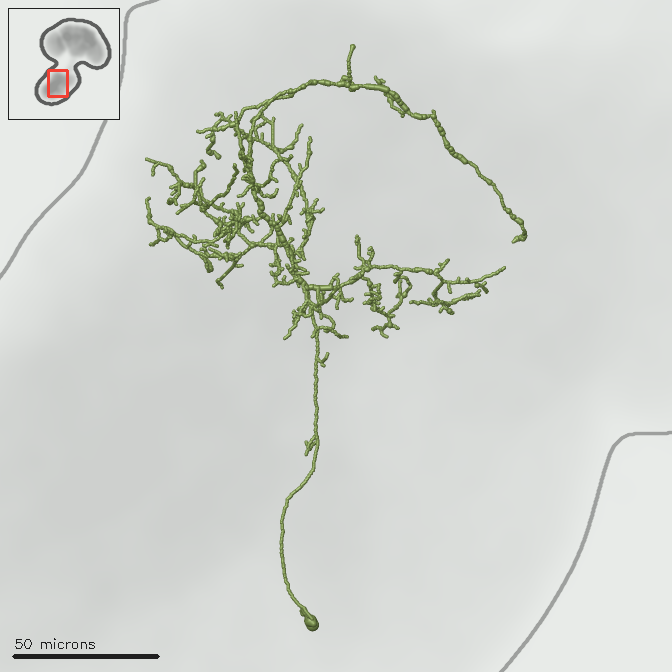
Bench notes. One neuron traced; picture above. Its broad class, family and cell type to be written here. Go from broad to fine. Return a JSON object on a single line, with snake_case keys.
{"broad_class": "nerve-cord intrinsic neuron", "family": "hemilineage 06B", "cell_type": "IN06B047"}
